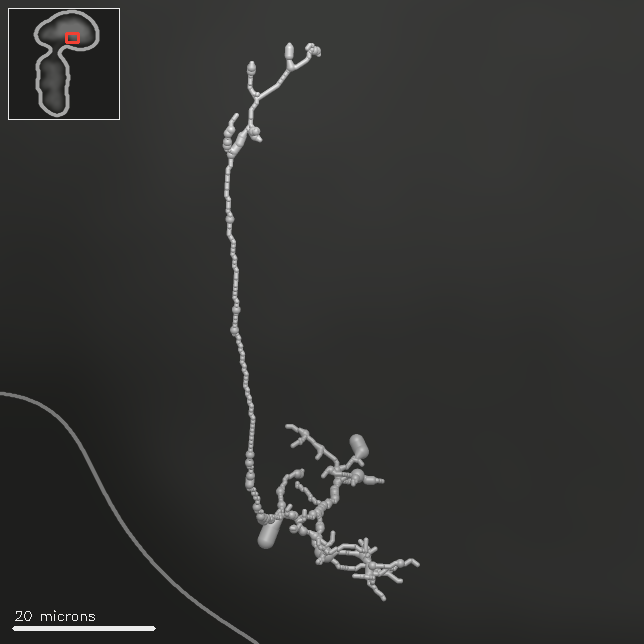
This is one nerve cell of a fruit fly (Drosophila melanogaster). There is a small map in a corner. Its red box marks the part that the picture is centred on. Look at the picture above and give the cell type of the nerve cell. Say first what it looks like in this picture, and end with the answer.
The drawing shows no cell body. By the scale bar it is about 80 microns tall in this view. It is an optic-lobe intrinsic neuron. It is of cell type Tm4.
